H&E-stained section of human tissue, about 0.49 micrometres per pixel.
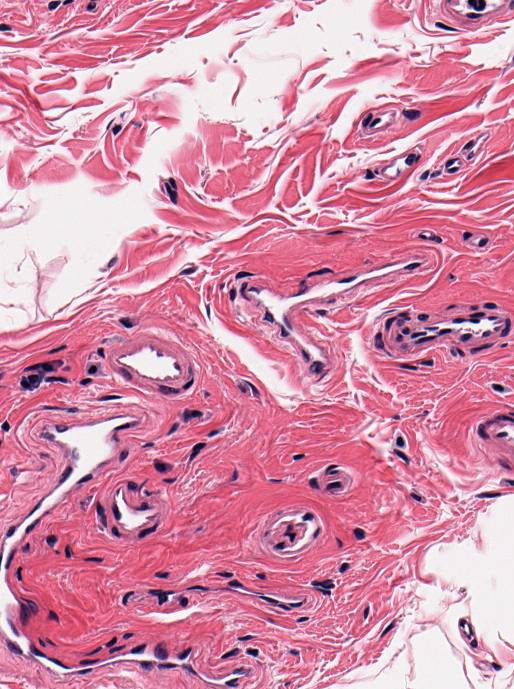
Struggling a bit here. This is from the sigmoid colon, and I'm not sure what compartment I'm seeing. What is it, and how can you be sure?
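Loose connective tissue makes up this field. It is entirely pink collagenous connective tissue, with no epithelium anywhere. Dark, elongated, spindle-shaped fibroblast nuclei lie singly among the collagen fibres, and narrow slit-like empty spaces run between bundles at the left and centre.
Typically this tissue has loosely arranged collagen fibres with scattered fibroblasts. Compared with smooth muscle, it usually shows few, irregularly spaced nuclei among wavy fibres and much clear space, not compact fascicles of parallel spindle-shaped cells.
In the lower half, the collagen forms compact, wavy, interlacing bundles.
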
